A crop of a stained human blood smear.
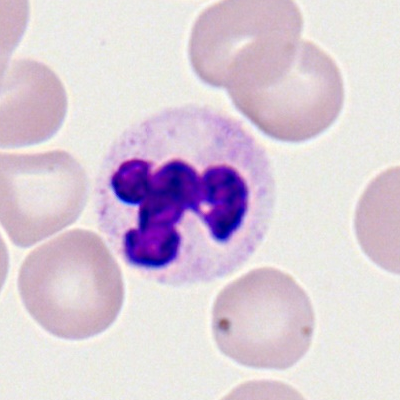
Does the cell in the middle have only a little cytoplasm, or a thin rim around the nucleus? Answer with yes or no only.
No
